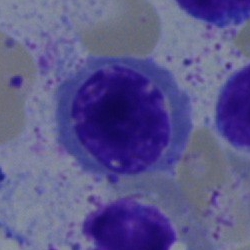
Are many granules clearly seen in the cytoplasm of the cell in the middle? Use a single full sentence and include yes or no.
No, the cytoplasm of the cell shows no visible granules.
